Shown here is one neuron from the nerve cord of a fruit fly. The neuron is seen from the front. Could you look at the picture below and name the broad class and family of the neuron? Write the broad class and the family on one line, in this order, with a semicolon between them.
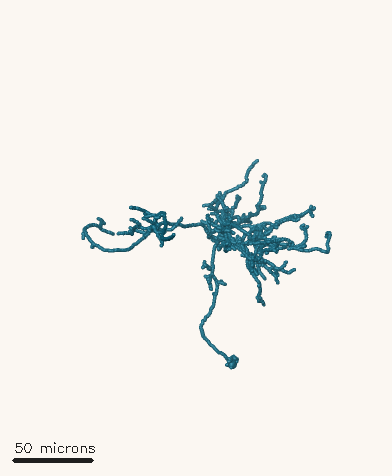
ascending neuron; hemilineage 06B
